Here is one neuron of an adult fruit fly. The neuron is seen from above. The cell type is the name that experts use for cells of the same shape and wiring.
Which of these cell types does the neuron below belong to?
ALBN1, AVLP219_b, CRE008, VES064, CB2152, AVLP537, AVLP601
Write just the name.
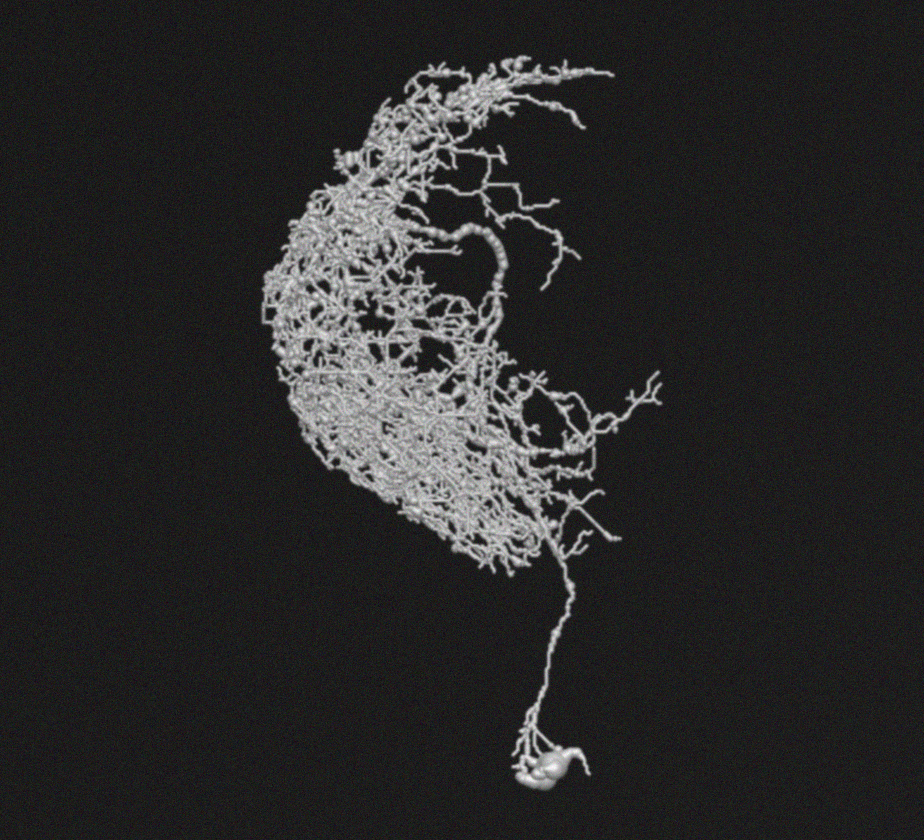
AVLP537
